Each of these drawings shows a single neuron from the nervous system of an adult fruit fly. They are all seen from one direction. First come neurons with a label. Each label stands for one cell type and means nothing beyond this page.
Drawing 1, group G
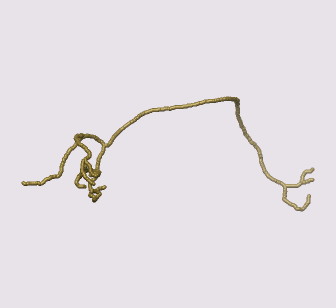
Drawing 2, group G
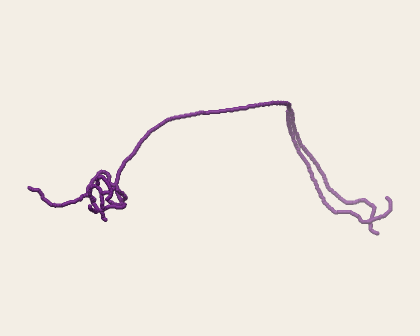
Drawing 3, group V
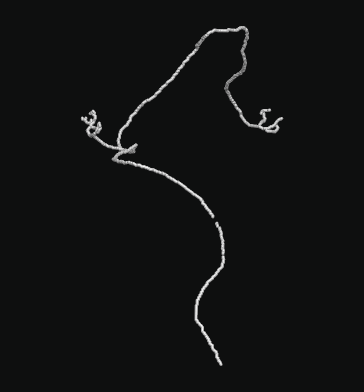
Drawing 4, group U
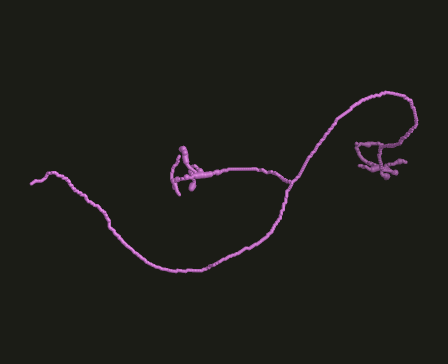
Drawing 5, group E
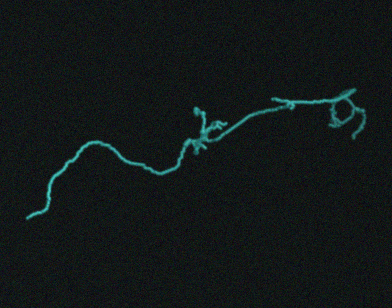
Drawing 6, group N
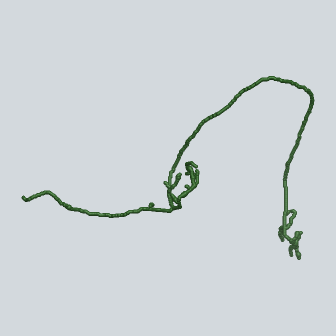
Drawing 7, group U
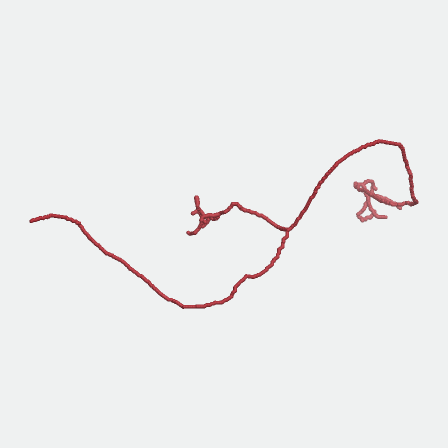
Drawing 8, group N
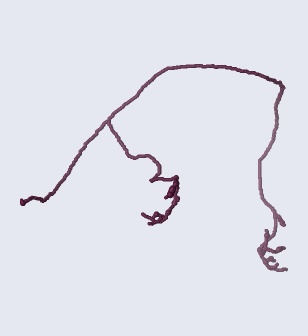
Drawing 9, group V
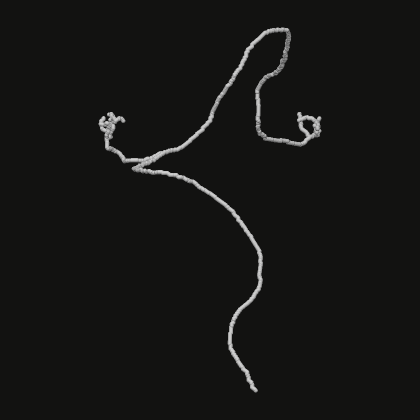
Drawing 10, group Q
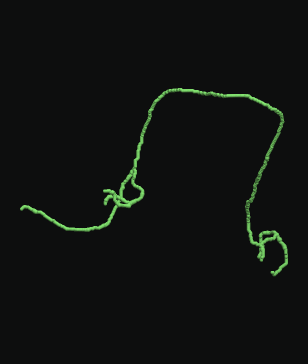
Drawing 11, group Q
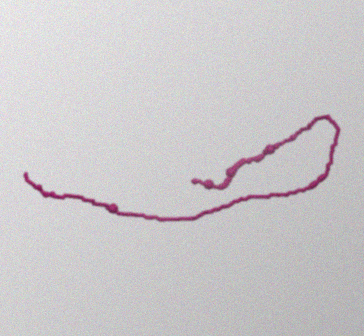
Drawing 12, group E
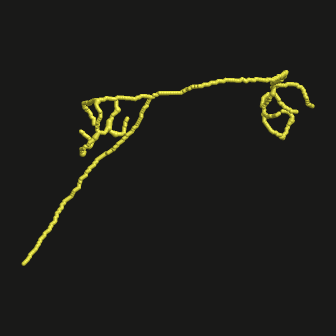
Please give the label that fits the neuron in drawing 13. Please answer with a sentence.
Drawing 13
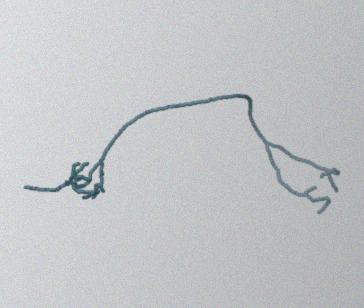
It belongs to group G.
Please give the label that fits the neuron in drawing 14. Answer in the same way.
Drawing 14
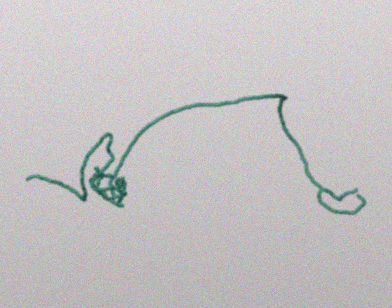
It belongs to group G.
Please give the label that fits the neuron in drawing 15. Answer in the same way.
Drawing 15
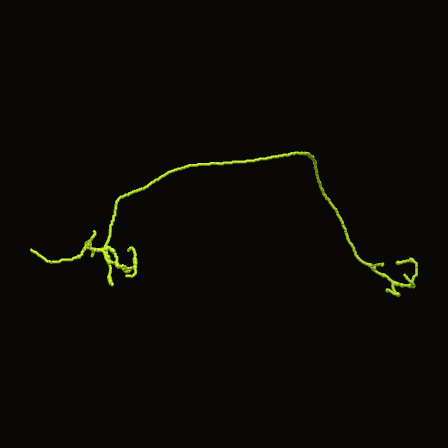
It belongs to group G.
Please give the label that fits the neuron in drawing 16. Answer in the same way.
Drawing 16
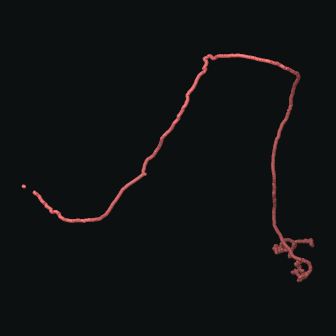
It belongs to group Q.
